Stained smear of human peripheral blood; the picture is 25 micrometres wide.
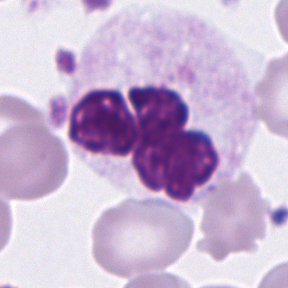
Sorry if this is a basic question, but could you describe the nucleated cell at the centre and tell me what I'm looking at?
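Outline roughly round and smooth. Chromatin dense, dark purple, coarsely clumped. No nucleolus visible in any nuclear lobe. Cytoplasm: fine, faint pinkish-purple granules scattered throughout. Identification: segmented neutrophil.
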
